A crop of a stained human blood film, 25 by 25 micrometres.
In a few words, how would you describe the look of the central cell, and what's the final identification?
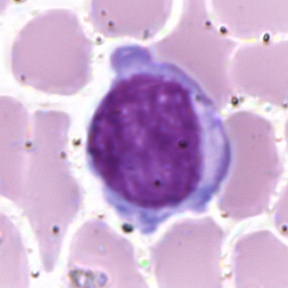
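Look first at where the nucleus sits: toward the left, so a wider rim of cytoplasm shows on the right. Its chromatin is finely textured purple, with no coarse dark clumps. The cytoplasm is pale blue, and a small blue bulge projects from the upper left edge. You are looking at a plasma cell.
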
